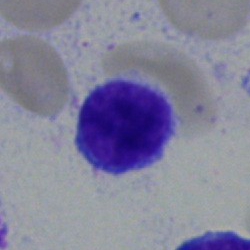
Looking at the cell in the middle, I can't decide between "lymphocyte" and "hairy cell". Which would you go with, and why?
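This is a lymphocyte, not a hairy cell. What decides it is the cytoplasm, which is very scant and seen only as a thin rim around the nucleus. That rim is blue and best seen along the lower left edge.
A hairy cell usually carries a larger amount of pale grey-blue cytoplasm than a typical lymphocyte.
Otherwise, the outline is roughly round and the chromatin is dense, staining dark purple.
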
